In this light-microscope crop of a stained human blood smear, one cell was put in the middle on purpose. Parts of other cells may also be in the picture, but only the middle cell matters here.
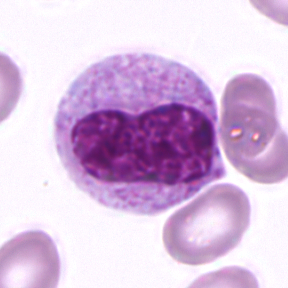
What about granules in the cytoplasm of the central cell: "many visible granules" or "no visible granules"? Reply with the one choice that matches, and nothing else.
Many visible granules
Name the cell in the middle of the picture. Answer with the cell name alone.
metamyelocyte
